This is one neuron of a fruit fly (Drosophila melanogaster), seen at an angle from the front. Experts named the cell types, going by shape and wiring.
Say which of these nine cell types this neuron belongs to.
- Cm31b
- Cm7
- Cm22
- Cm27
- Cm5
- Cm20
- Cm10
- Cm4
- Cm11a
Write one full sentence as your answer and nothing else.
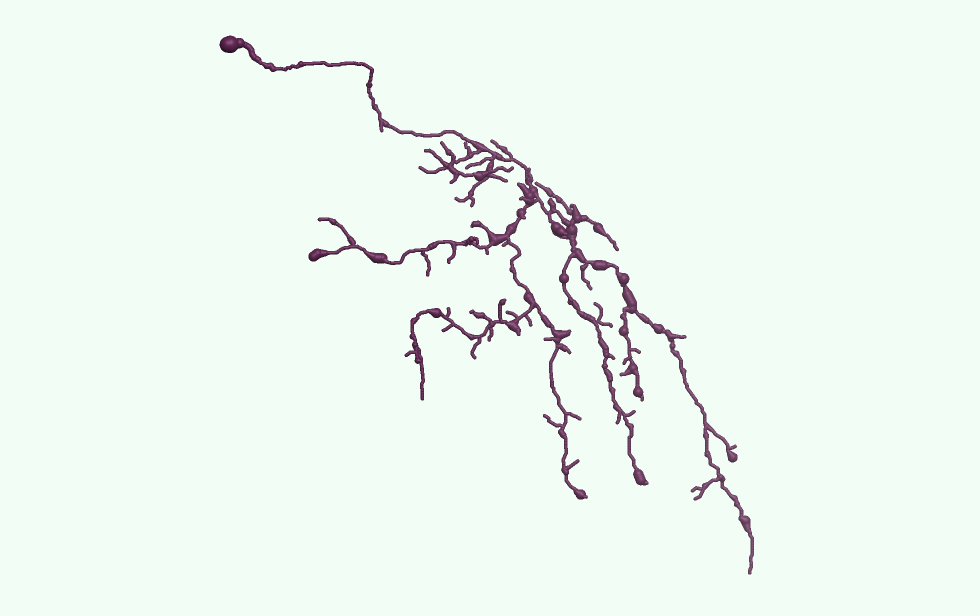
Under cell type classification, the neuron is Cm22.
